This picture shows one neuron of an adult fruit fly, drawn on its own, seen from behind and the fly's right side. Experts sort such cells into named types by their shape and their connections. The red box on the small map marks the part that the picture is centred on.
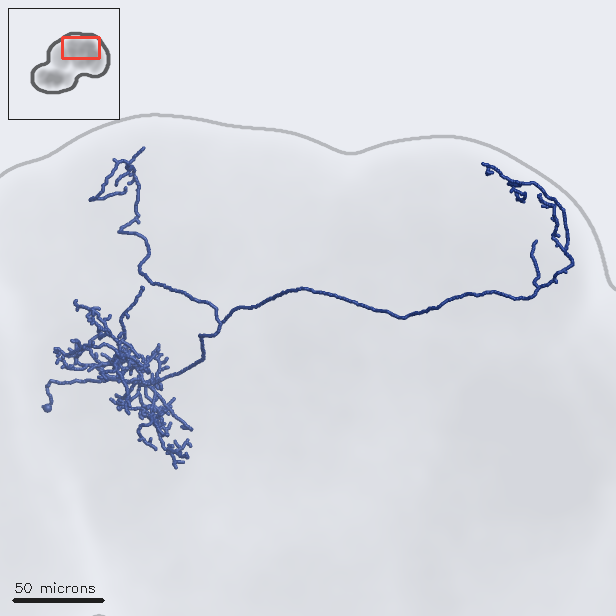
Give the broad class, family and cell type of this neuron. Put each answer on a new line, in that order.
central-brain intrinsic neuron
hemilineage VLPl2_medial
AVLP191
